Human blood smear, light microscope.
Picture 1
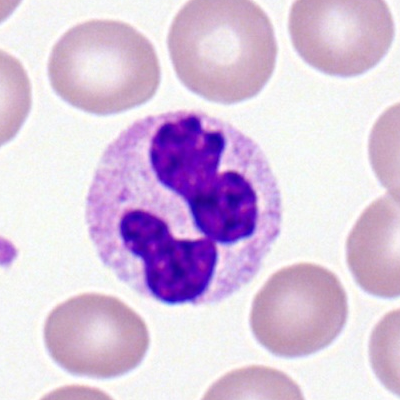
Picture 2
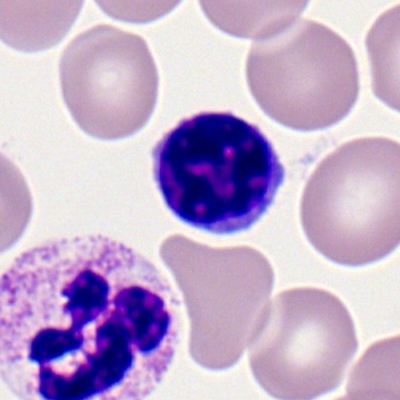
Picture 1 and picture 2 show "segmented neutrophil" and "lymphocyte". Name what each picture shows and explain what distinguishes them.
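Segmented neutrophil in picture 1; lymphocyte in picture 2. Both: round, smooth outline; coarsely clumped chromatin; no nucleoli visible. Chromatin colour: dark purple in the segmented neutrophil; dense in the lymphocyte.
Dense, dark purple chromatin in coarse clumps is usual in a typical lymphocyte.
Segmented neutrophil cytoplasm: plentiful, pale pinkish-lilac, filled with fine, evenly spread pinkish-lilac granules, no vacuoles.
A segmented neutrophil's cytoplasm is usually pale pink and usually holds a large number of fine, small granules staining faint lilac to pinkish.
Lymphocyte cytoplasm: only a very thin blue rim, no granules.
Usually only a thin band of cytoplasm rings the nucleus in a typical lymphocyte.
Picture 2, lower left: a cell with a lobed nucleus and fine granules.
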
